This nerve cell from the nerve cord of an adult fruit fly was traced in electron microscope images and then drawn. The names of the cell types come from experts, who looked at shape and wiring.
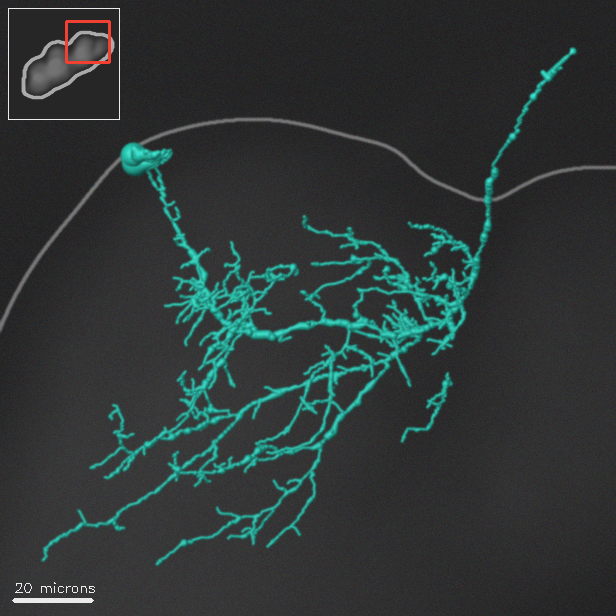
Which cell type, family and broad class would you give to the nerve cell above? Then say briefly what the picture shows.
It is of cell type MNhl29. Its family is hemilineage 24B.25B. It is a motor neuron of the nerve cord. By the scale bar it is about 140 microns wide in this view. The picture shows more than a hundred branch ends.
